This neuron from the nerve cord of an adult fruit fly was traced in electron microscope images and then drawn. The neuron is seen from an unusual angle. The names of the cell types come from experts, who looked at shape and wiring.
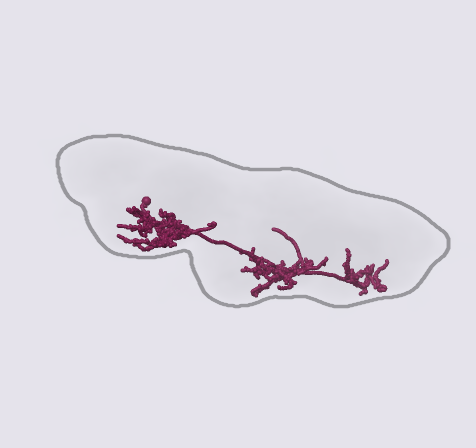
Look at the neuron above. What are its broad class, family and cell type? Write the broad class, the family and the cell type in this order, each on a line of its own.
nerve-cord intrinsic neuron
hemilineage 09B
IN09B018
